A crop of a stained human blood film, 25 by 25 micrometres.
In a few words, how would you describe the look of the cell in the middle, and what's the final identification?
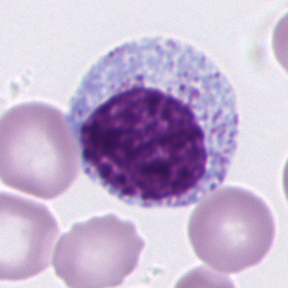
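Measuring about 15 micrometres across, the cell holds a single oval nucleus without lobes. That nucleus is about 12 by 10 micrometres, fills about 50% of the cell's area and lies toward the lower left. Its chromatin is coarse, with darker clumps. The cytoplasm is pale bluish-lilac, with fine purple granules scattered throughout. The cell is a myelocyte.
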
